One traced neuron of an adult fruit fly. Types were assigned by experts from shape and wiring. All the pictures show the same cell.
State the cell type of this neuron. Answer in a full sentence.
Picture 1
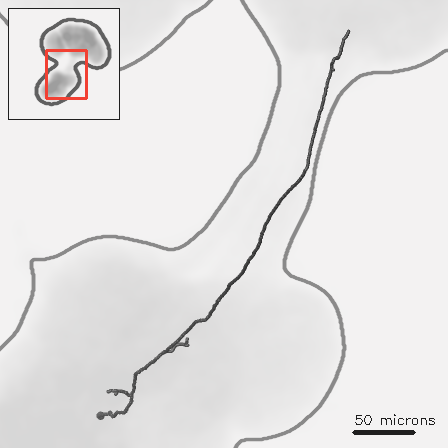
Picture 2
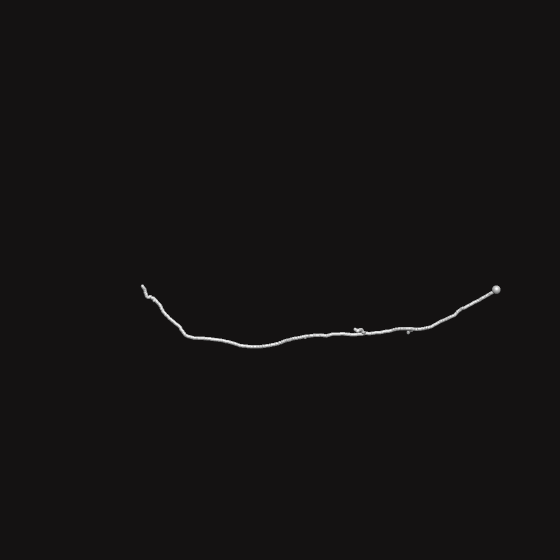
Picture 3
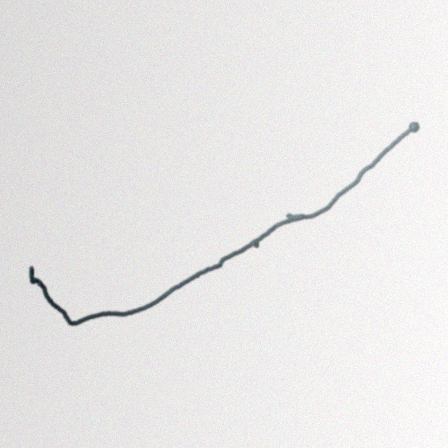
The cell type is SApp.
